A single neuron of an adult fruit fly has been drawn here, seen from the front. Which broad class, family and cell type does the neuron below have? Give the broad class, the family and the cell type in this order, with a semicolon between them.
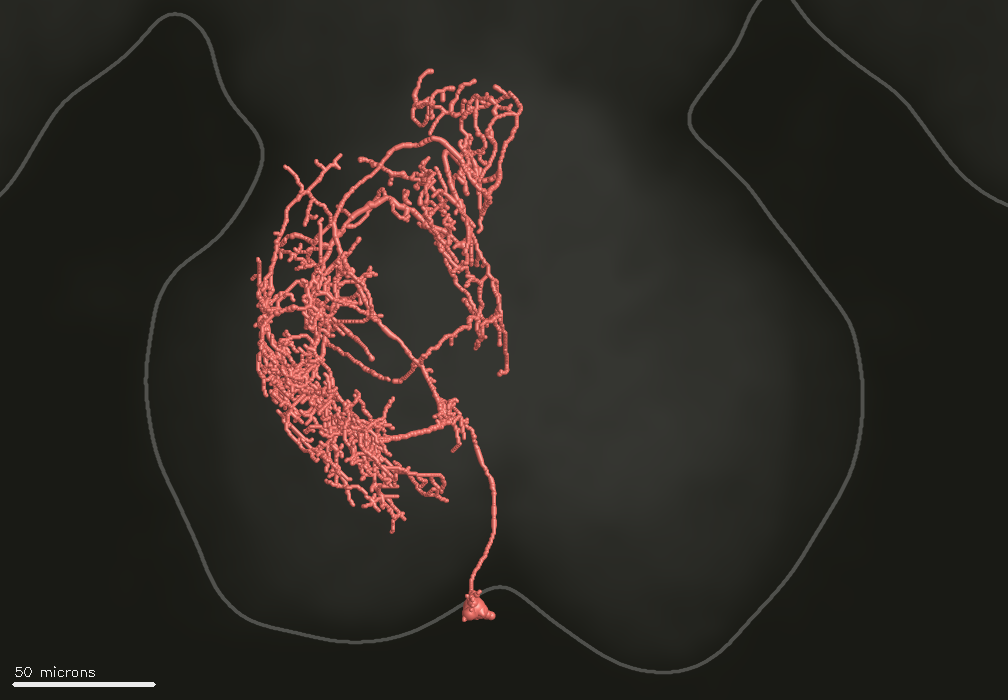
nerve-cord intrinsic neuron; hemilineage 12A; IN12A005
